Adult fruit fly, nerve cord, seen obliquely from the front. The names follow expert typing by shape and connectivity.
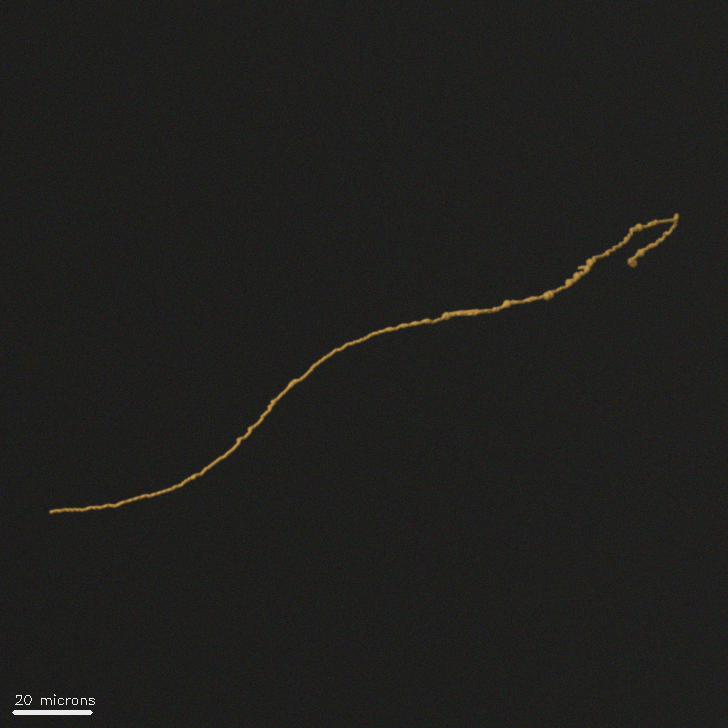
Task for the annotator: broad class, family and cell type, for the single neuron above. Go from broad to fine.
descending neuron; hemilineage MX3; DNg106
